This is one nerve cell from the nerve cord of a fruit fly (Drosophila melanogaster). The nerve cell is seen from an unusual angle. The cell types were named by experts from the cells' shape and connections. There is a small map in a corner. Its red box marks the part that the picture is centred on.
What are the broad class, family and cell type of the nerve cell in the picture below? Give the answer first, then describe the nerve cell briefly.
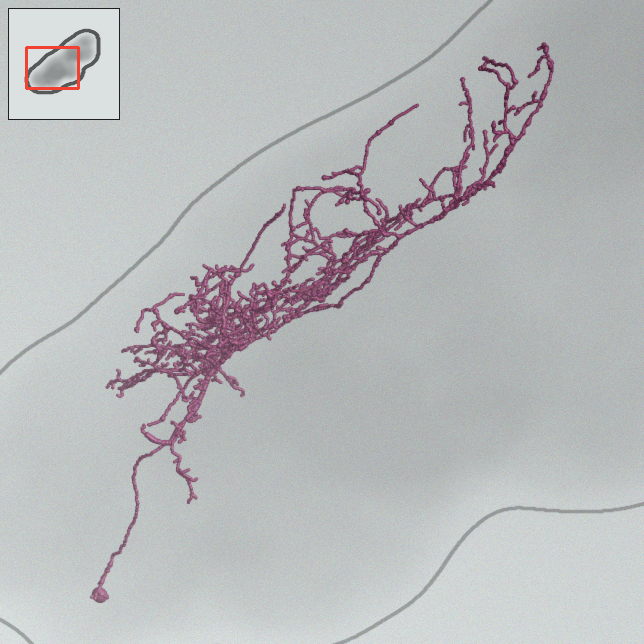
Its broad class is nerve-cord intrinsic neuron. Its family is hemilineage 07B. Its cell type is IN07B026. In this view it is about as wide as it is tall.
